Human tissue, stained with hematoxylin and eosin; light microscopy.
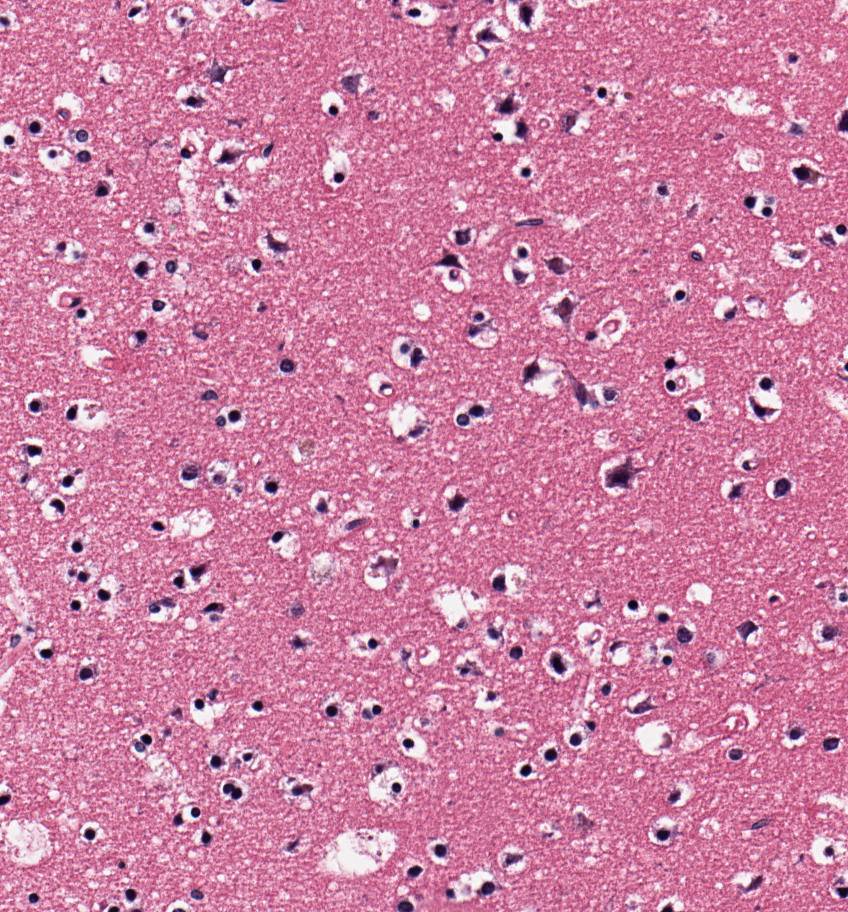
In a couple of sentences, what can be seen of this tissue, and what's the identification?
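Filling the whole field is a finely granular pink fibrillary matrix with cells scattered singly through it. Most of these cells have a small, round, dark-staining nucleus. Many tiny round clear vacuoles dot the matrix throughout. No epithelium, glands or tubules are present anywhere. The tissue is cerebral cortex.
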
